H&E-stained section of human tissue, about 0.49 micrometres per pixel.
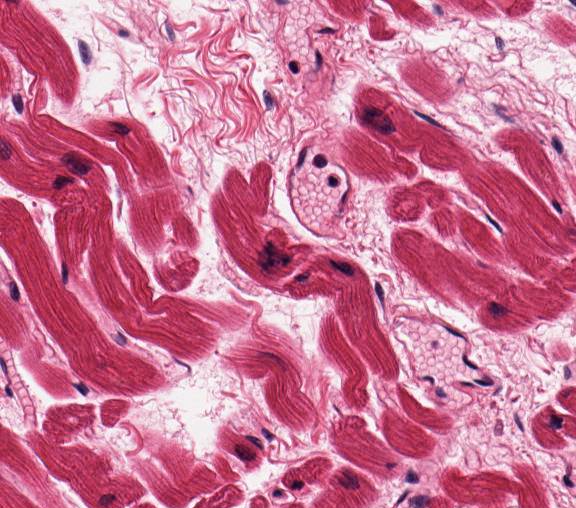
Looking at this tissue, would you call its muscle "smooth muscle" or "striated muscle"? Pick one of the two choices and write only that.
Striated muscle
